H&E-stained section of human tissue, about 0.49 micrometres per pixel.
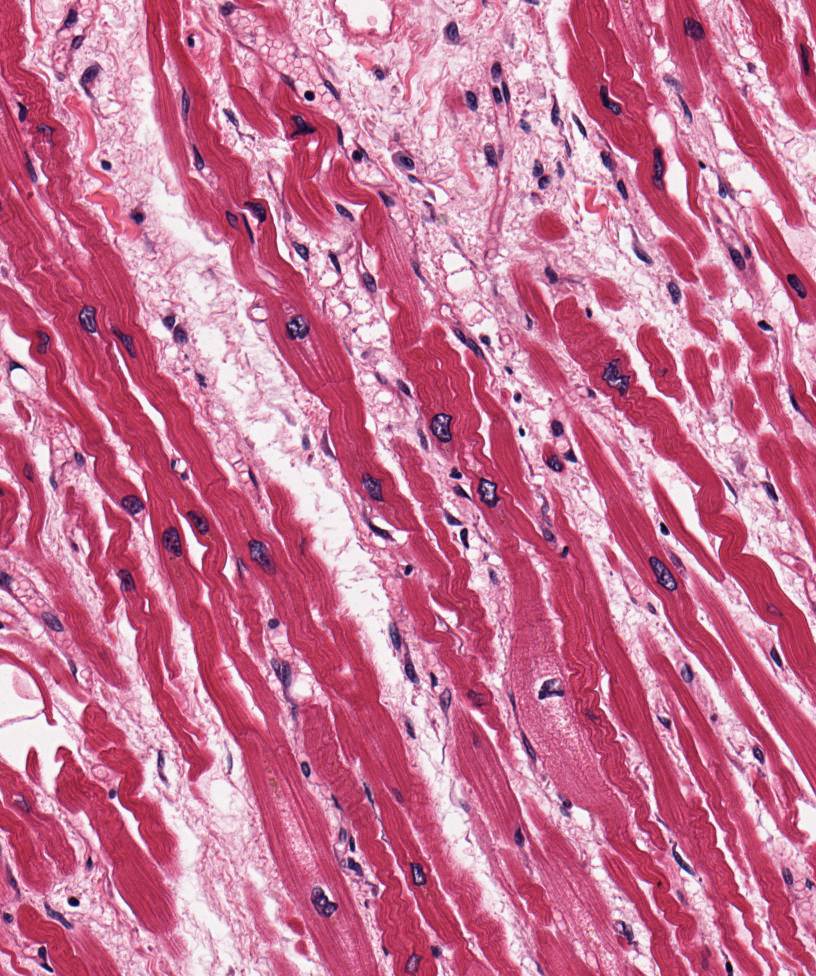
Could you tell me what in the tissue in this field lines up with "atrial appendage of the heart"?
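Atrial appendage of the heart, then: the muscle fibres here stain a deep red-pink with eosin.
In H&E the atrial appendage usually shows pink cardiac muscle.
So the colour goes with it, as do the nuclei lying centrally in the fibres.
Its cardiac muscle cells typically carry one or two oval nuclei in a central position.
Beyond that, many fibres have a wavy, undulating outline, and wide bands of pale, loose interstitial tissue with scattered small nuclei separate them.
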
